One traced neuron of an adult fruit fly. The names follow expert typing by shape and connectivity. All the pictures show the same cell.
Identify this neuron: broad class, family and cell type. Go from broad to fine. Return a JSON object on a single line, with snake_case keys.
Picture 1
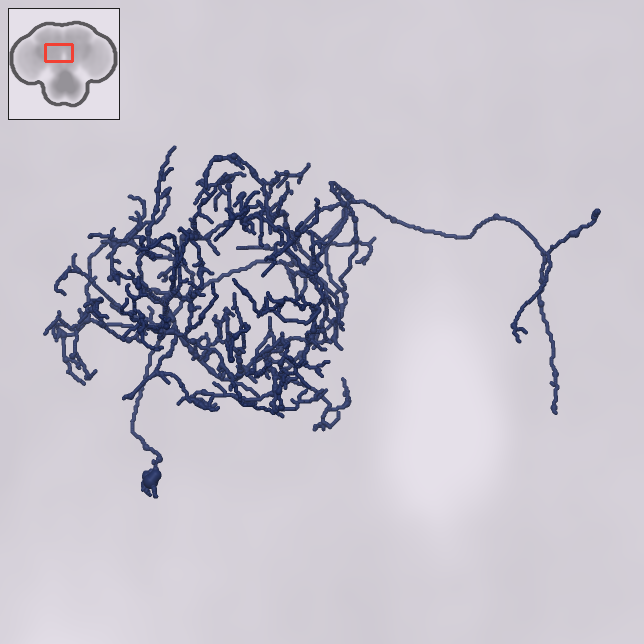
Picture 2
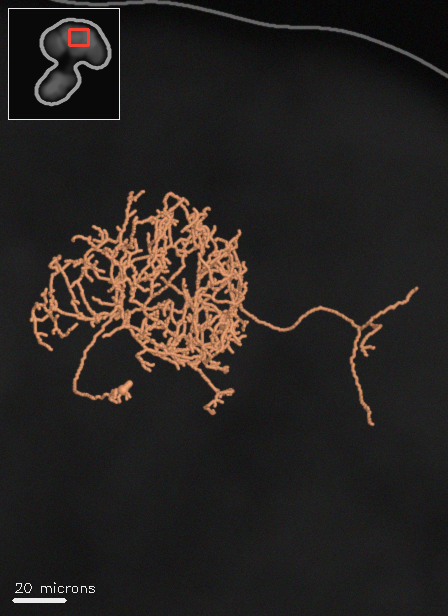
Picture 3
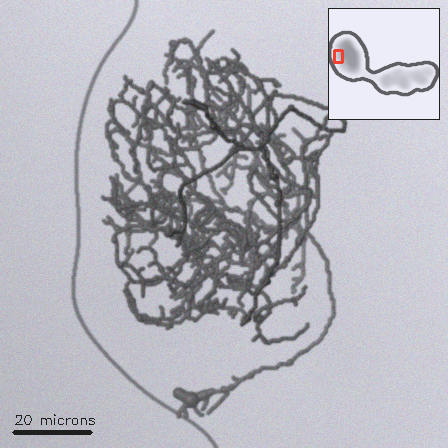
{"broad_class": "central-brain intrinsic neuron", "family": "hemilineage ALv2", "cell_type": "v2LN3A1_b"}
